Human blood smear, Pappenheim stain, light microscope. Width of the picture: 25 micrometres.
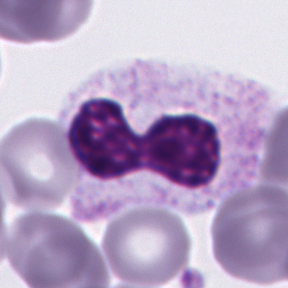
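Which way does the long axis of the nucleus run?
From left to right across the cell, and the nucleus has two lobes.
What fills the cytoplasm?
Fine pink-violet granules, spread evenly, with no vacuoles.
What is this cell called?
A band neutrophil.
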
